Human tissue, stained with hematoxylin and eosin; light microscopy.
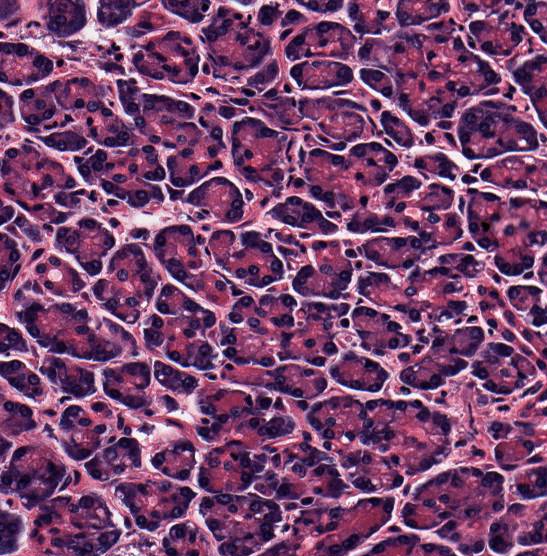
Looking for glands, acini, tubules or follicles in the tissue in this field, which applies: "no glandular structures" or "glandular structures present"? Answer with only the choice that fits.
Glandular structures present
